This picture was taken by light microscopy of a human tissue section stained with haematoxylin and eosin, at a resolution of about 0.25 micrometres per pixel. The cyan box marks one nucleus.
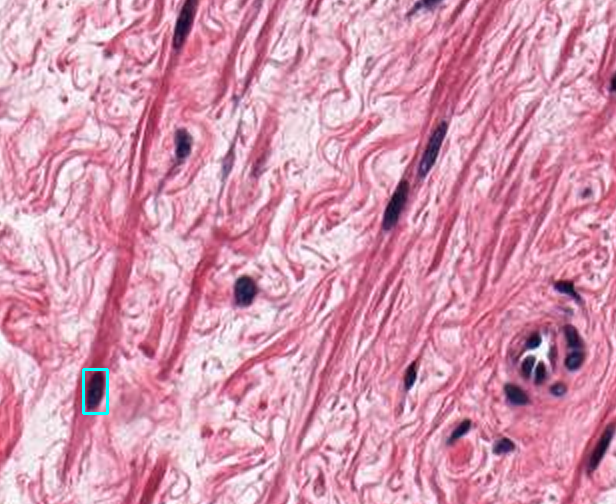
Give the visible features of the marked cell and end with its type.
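The nucleus is stained a dark blue-purple fairly evenly throughout. The cytoplasm is pink and extends well beyond both ends of the nucleus as a long, slender band with a finely streaked texture running lengthwise. The cell runs obliquely across the field, parallel to neighbouring pink strands, within loose tissue of wavy, pale fibres. Type of cell: smooth muscle cell.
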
